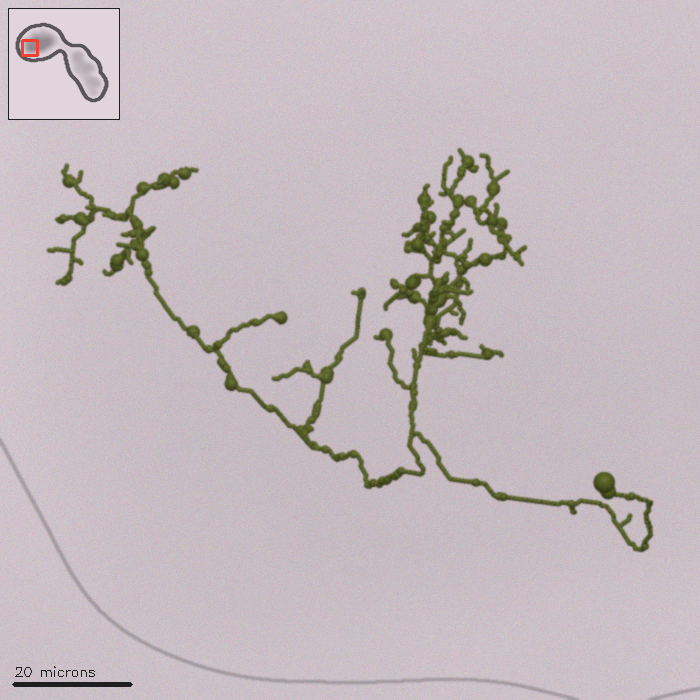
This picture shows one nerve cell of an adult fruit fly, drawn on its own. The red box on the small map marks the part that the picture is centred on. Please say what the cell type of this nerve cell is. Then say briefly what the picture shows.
It is of cell type CB2290. This is a central-brain intrinsic neuron. By the scale bar it is about 100 microns wide in this view. Dozens of branch ends can be seen.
